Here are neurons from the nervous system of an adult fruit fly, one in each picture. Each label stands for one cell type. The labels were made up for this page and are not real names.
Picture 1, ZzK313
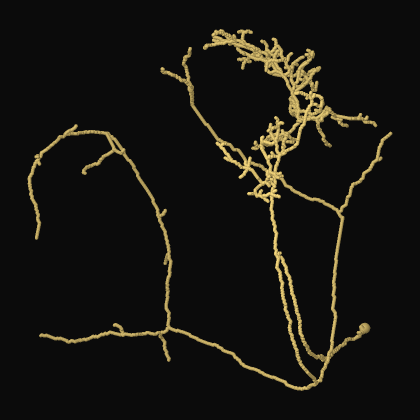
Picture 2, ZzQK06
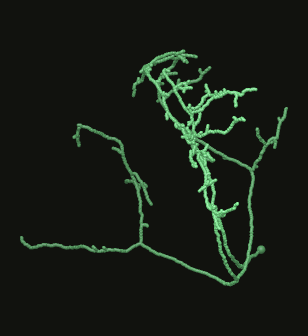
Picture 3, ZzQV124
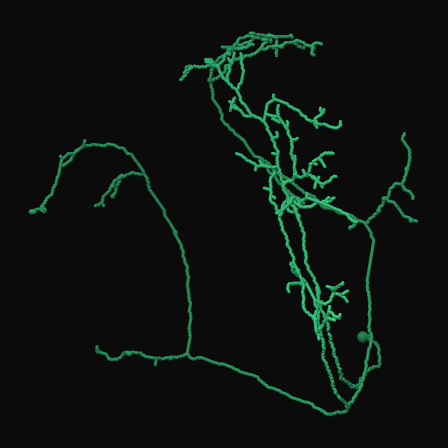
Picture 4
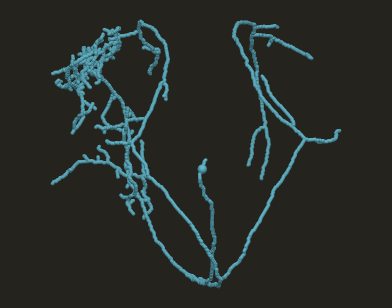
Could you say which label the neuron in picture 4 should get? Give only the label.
ZzK313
